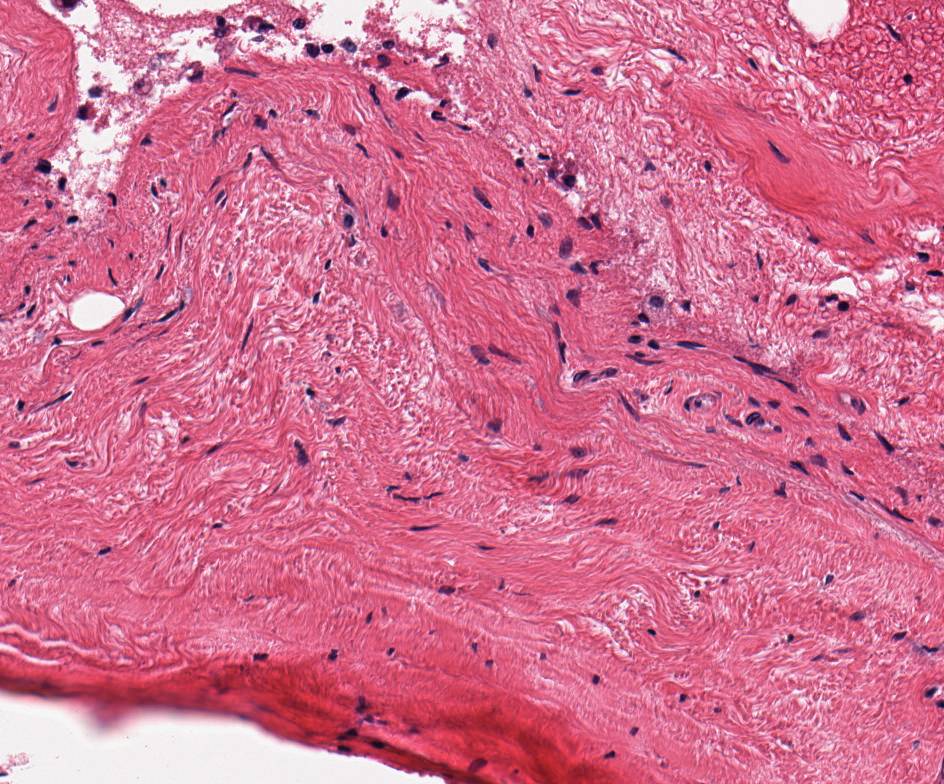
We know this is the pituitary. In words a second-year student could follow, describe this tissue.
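There is no epithelium anywhere in the field. The collagen fibres run in wavy, interlacing bundles, not straight parallel lines. Most nuclei are dark, slender and spindle-shaped, as in fibroblasts. Last, the upper left edge is frayed, holding loose debris and scattered small dark round nuclei.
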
